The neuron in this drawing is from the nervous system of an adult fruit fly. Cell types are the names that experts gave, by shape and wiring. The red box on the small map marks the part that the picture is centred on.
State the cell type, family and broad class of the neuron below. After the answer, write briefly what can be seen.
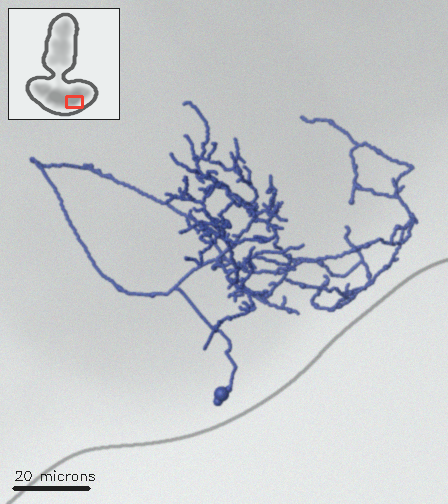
The cell type is AVLP225_b3. The family is hemilineage VLPl&d1_dorsal. This is a central-brain intrinsic neuron. It lies in the brain. The cell body can be seen at the bottom of the picture. By the scale bar it is about 100 microns wide in this view.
